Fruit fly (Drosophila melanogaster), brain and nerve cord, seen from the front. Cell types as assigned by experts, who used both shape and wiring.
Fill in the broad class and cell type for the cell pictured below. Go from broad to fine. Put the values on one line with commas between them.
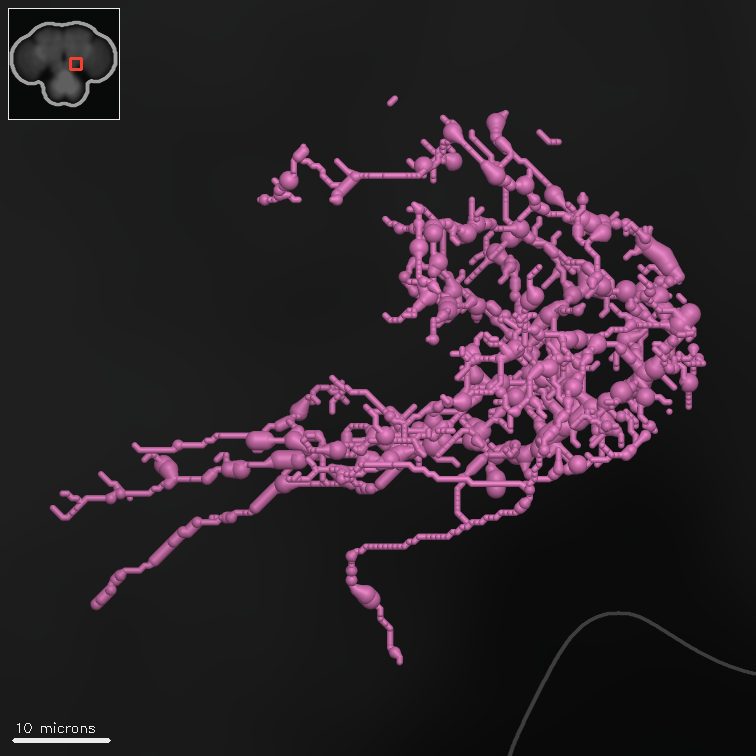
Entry: central-brain intrinsic neuron, CB0466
